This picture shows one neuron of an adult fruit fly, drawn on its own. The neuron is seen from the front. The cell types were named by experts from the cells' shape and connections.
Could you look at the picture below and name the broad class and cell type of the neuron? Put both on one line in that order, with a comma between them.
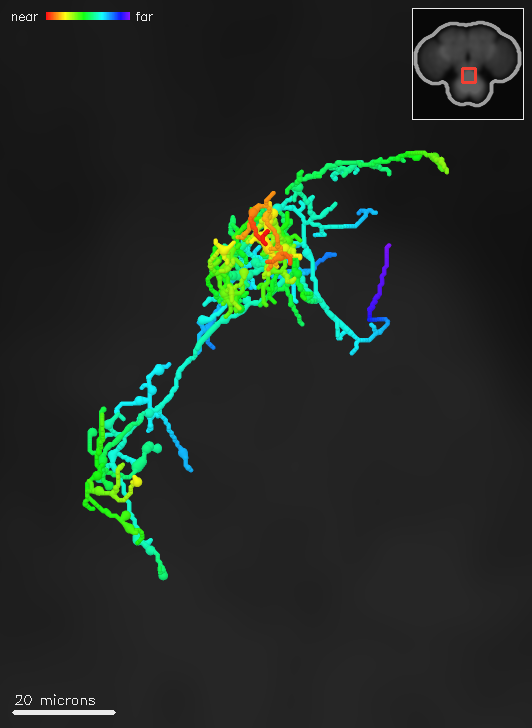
nerve-cord intrinsic neuron, INXXX418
